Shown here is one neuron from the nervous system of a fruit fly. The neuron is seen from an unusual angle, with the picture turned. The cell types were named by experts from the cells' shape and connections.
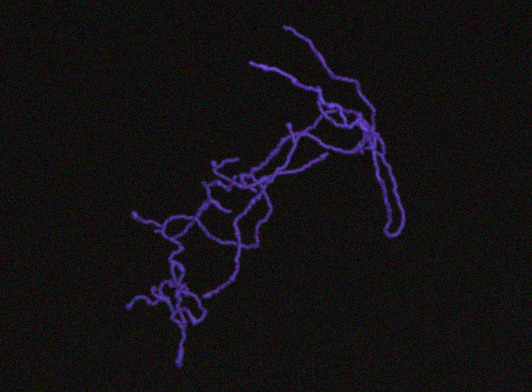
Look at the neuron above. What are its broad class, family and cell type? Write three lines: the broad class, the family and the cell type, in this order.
sensory neuron entering the brain
class gustatory
PhG15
